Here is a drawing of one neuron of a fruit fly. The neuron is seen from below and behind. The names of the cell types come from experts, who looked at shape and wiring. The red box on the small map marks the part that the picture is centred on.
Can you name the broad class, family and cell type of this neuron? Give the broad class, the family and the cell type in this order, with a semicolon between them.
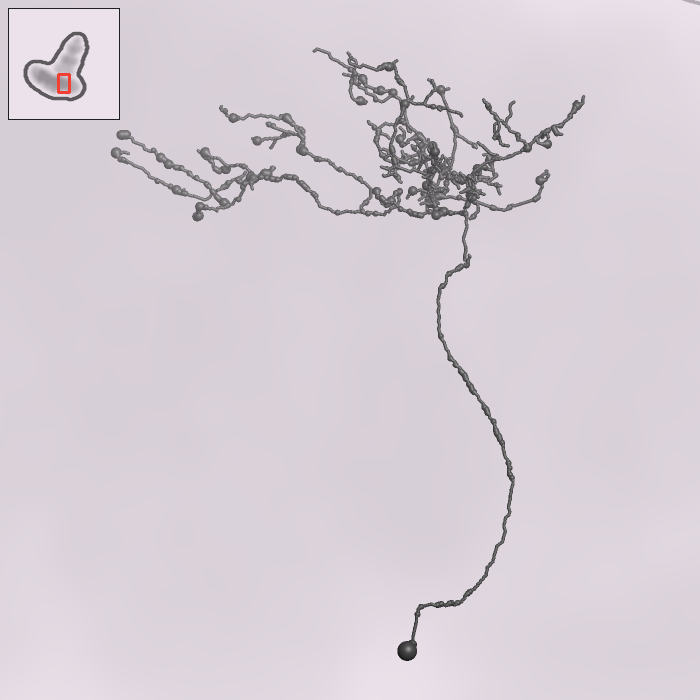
central-brain intrinsic neuron; hemilineage LHa2; CB1238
